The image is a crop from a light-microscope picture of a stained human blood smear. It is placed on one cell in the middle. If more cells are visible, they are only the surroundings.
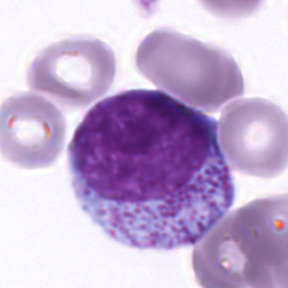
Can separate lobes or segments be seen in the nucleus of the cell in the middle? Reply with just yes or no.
No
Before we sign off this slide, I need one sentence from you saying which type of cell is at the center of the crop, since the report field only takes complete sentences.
The cell shown in the center of this light-microscope crop is a promyelocyte.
